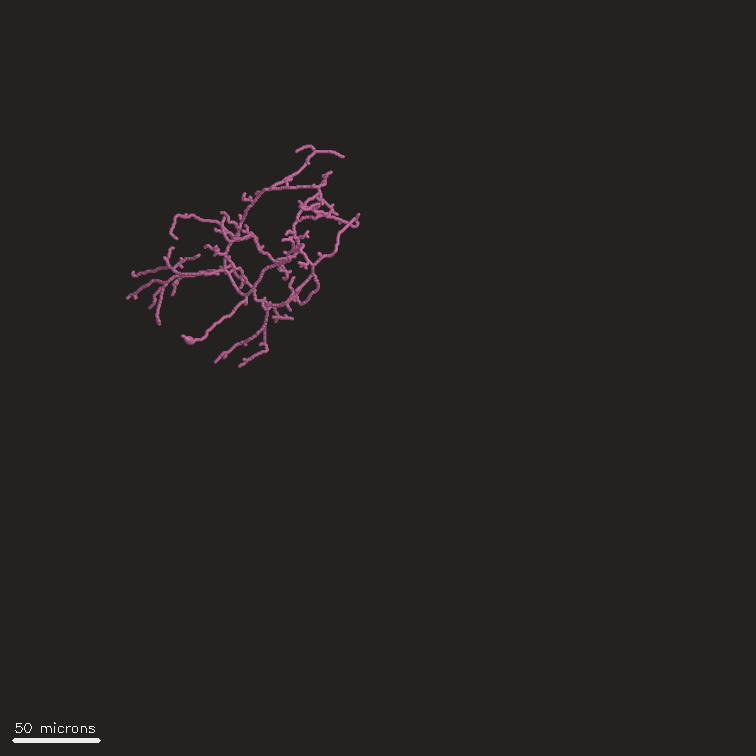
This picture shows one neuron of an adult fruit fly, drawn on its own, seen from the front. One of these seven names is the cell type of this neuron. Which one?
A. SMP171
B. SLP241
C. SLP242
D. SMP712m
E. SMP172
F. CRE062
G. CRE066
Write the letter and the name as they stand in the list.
F. CRE062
